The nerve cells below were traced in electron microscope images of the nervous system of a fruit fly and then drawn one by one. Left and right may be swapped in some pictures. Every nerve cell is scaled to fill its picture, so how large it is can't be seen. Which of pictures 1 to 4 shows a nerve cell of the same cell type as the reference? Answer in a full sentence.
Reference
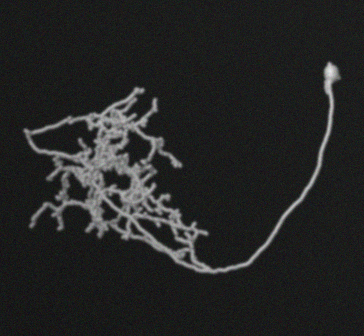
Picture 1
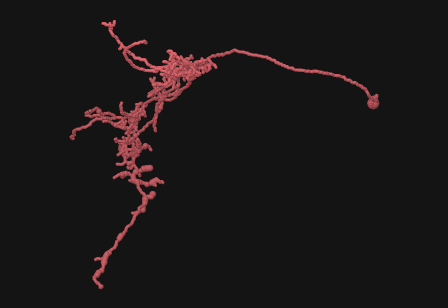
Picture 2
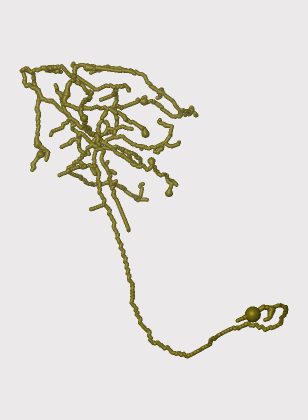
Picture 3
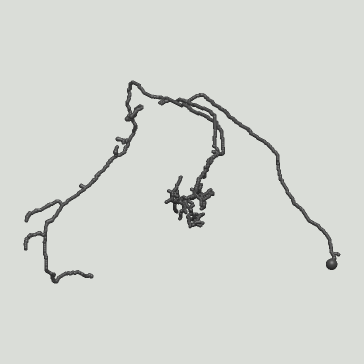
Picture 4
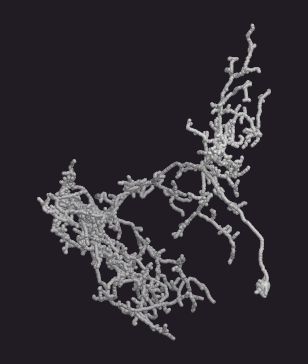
Picture 2 shows a nerve cell of the same cell type.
